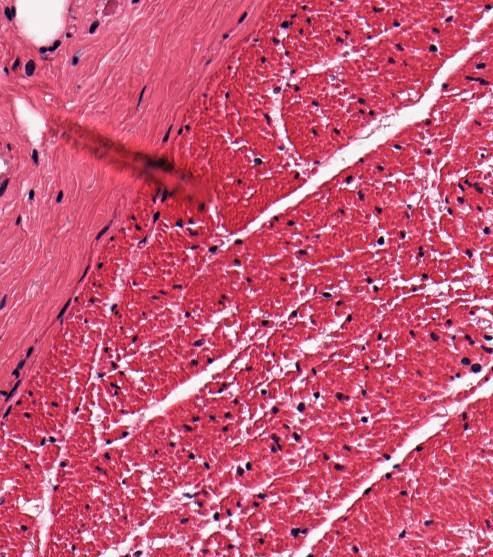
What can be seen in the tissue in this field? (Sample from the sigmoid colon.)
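Densely packed deep pink tissue occupies most of the field; paler fibrous tissue is confined to the upper left corner. Narrow white clefts running diagonally, lower left to upper right, divide the deep pink tissue into bundles containing evenly scattered small, dark, round to oval nuclei.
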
